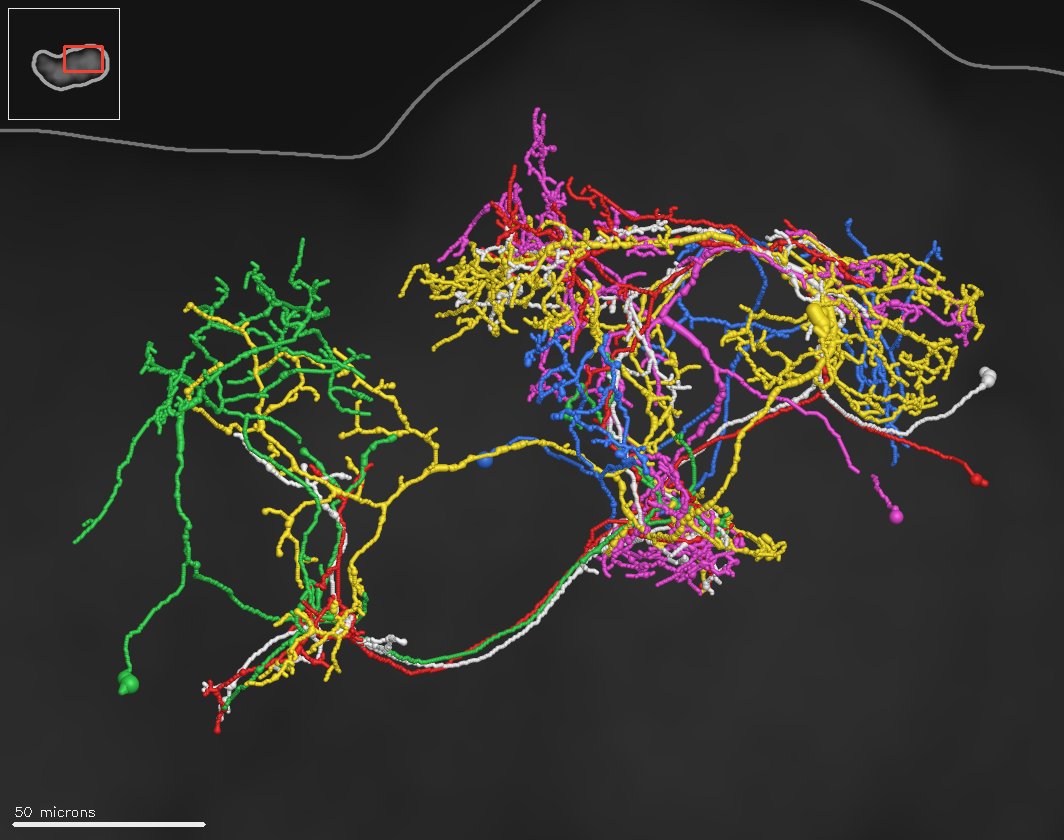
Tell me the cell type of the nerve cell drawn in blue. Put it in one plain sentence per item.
The cell type is AVLP497.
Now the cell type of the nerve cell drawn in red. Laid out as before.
The cell type is CB3895.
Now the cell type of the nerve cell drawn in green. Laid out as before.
The cell type is SMP007.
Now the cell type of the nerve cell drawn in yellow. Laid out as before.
The cell type is SMP151.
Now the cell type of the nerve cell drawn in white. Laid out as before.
The cell type is SMP008.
